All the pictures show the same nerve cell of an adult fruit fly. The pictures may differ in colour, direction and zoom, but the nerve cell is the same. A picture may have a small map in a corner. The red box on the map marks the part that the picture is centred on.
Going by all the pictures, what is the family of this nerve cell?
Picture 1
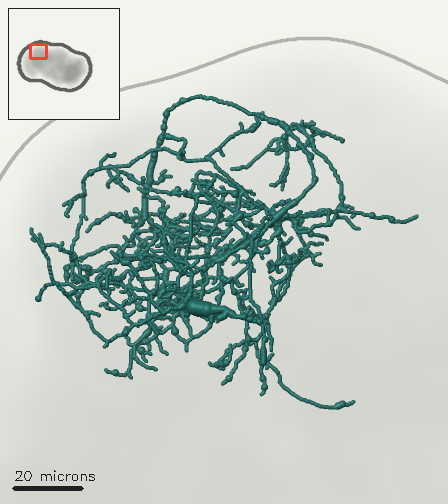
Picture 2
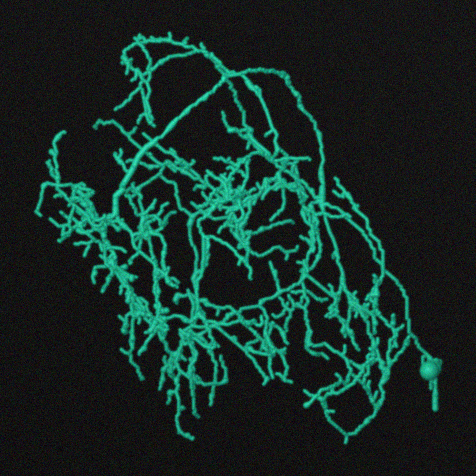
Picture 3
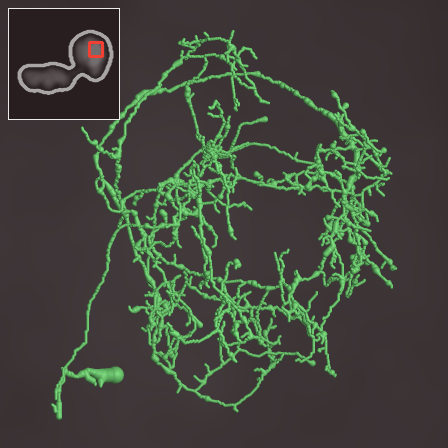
LHPV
